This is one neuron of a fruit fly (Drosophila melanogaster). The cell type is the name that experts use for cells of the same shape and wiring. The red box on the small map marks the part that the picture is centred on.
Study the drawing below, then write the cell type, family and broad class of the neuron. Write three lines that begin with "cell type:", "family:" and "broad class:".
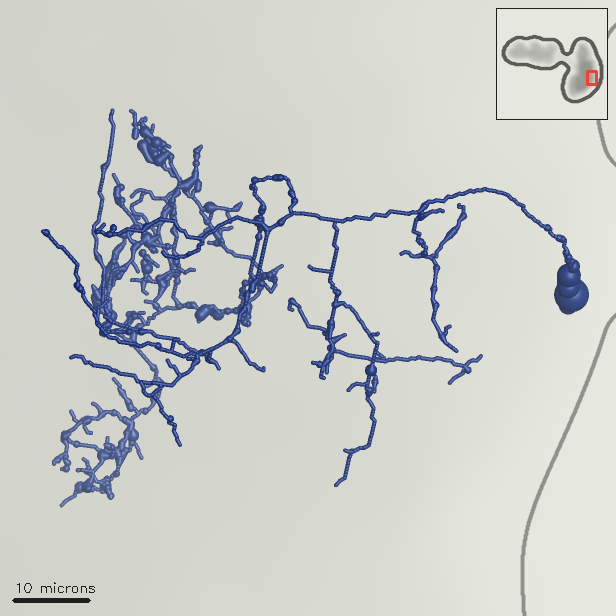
cell type: PAM06
family: class DAN
broad class: central-brain intrinsic neuron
